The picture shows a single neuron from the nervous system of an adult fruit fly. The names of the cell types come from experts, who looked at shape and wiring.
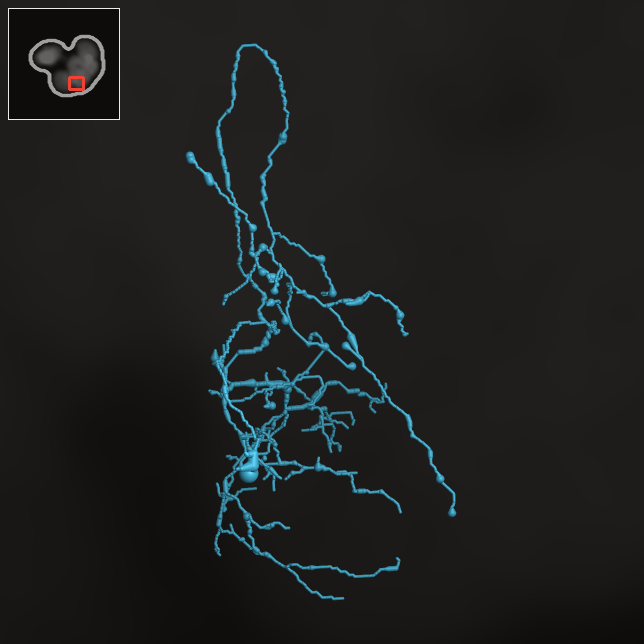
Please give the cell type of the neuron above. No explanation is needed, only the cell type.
CB2877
